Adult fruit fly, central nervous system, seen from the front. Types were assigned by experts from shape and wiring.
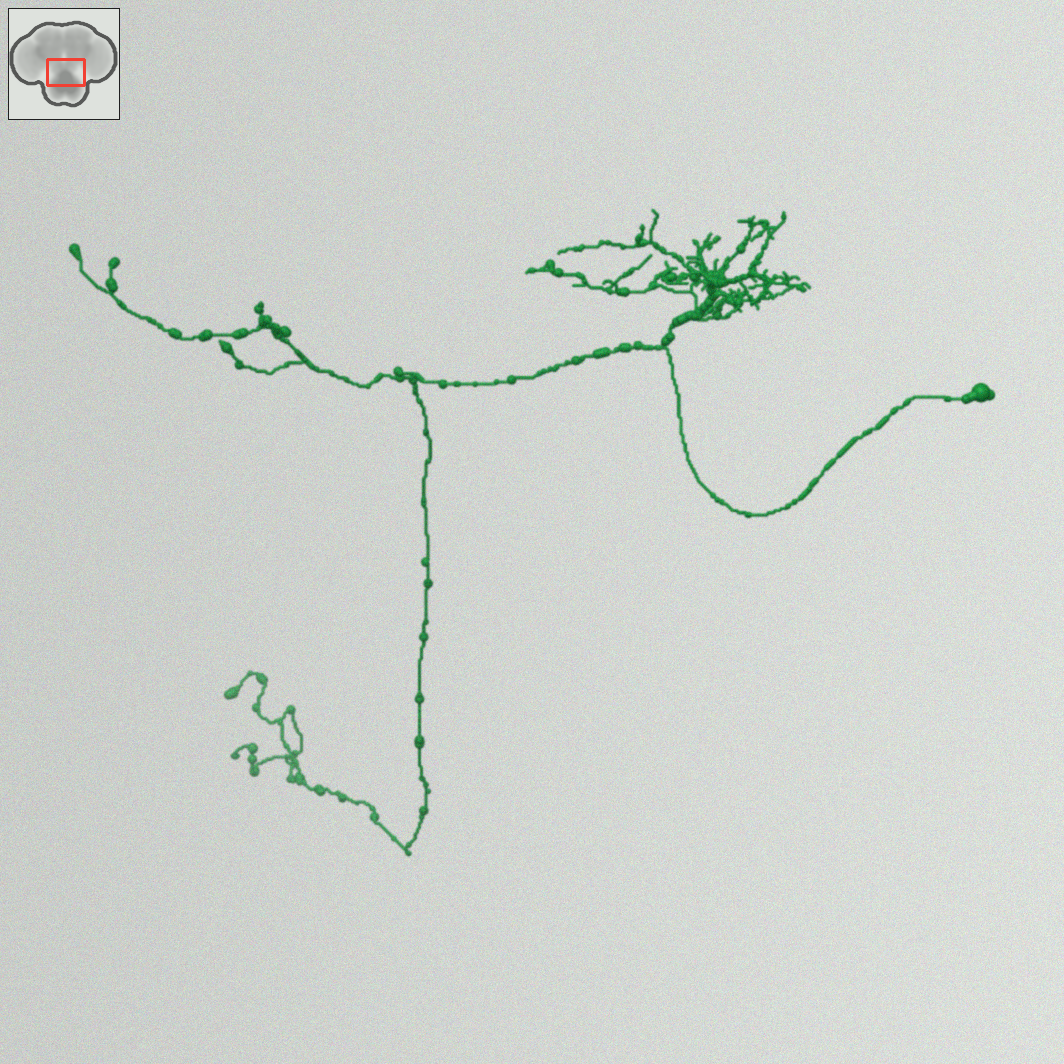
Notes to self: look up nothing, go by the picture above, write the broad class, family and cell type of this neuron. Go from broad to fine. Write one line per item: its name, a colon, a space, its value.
broad class: descending neuron
family: hemilineage LB7
cell type: DNg07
